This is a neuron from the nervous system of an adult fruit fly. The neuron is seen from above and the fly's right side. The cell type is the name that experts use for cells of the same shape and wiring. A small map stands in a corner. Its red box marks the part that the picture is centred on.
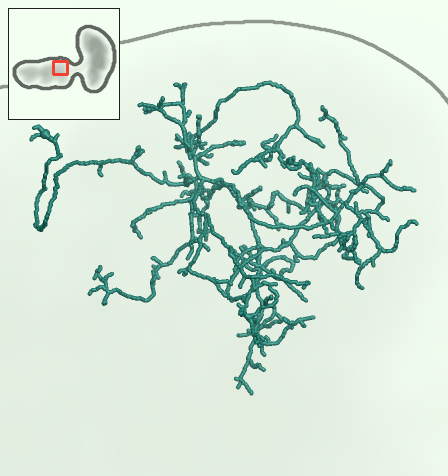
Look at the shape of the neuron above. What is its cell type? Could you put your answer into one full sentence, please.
It is as IN03A062_b that this neuron is typed.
